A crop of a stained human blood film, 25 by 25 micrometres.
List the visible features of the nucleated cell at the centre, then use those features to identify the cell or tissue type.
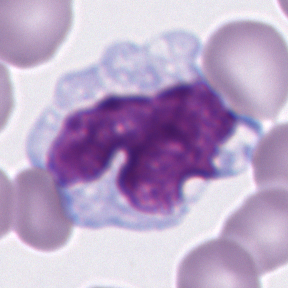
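The margin is irregular and scalloped, bulging roundly along the upper edge. Notice the nucleus: wider than tall, lying across the middle, its deepest cleft entering from the lower edge. Its chromatin is deep purple and finely mottled, lacy, with no coarse dark blocks. This is a monocyte.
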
